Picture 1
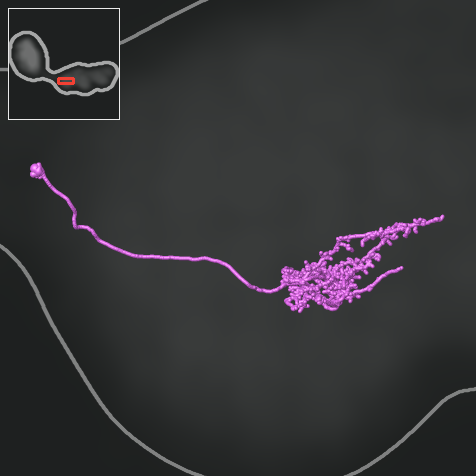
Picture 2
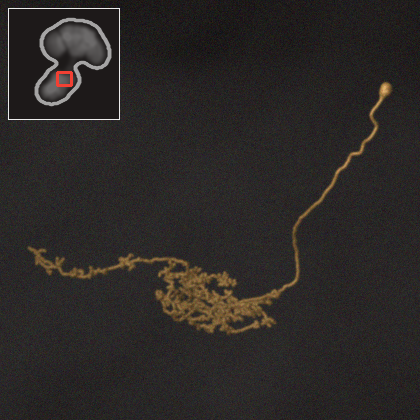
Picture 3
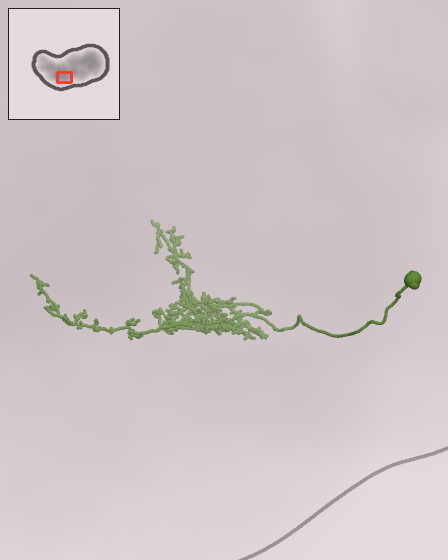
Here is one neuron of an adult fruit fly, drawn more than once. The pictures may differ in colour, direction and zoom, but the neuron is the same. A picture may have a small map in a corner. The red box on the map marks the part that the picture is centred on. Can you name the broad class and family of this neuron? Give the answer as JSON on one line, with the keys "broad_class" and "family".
{"broad_class": "nerve-cord intrinsic neuron", "family": "hemilineage 09A"}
